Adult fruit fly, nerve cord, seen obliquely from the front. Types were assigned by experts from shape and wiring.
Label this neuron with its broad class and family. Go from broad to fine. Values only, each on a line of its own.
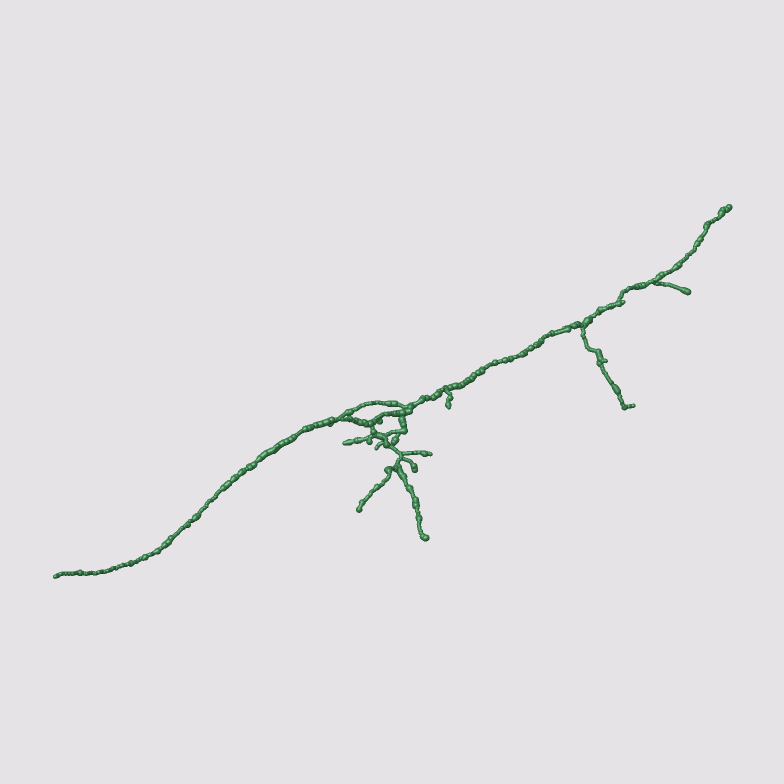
descending neuron
DNp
